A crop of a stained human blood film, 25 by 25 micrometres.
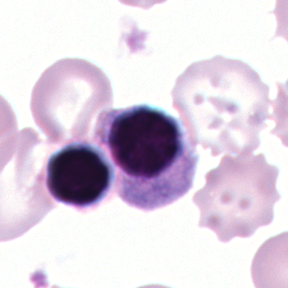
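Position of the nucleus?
Off-centre, toward the top of the cell.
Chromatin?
Dense, dark purple.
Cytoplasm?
A broad crescent below the nucleus, finely granular in texture.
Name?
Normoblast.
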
